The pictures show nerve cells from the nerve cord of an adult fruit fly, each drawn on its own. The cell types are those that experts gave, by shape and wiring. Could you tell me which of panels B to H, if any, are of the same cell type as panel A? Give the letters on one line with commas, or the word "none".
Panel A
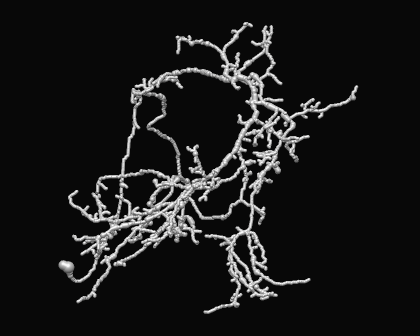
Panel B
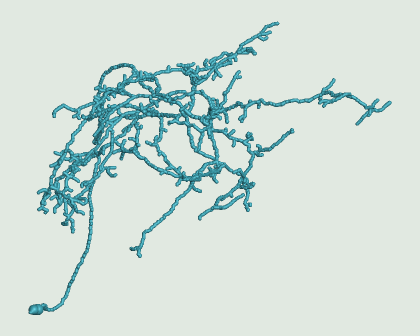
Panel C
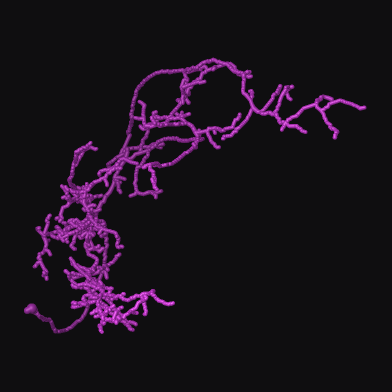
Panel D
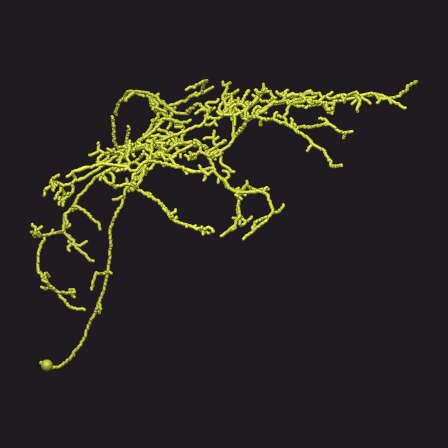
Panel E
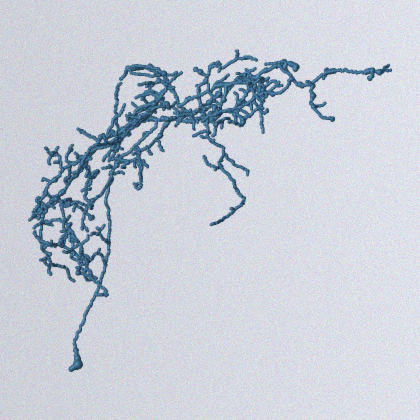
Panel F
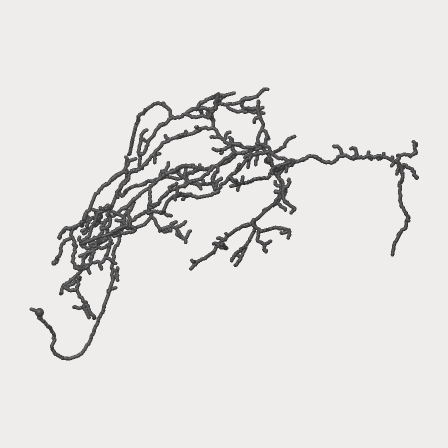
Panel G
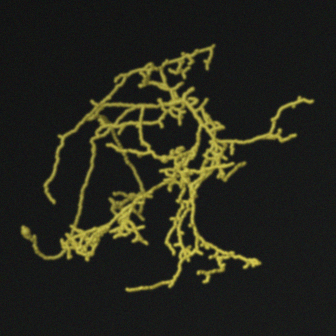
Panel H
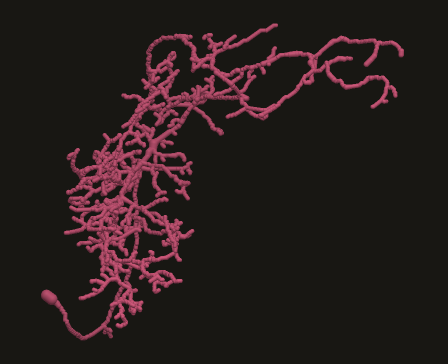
B, F, G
